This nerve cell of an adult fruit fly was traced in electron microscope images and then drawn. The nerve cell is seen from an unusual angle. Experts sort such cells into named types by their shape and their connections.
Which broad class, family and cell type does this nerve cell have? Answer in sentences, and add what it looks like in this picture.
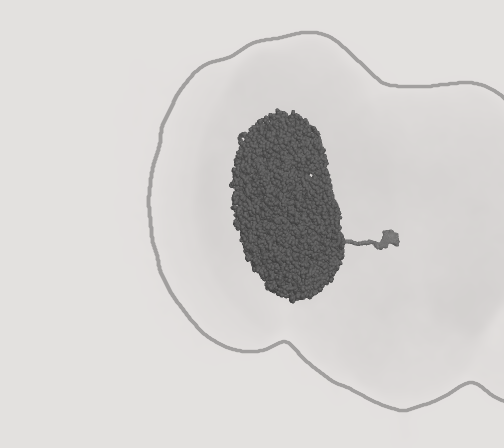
It is an optic-lobe intrinsic neuron. Its family is Li. It is of cell type Li39. As drawn here it is about as wide as it is tall.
